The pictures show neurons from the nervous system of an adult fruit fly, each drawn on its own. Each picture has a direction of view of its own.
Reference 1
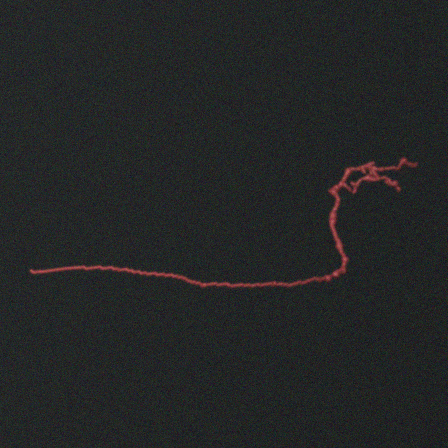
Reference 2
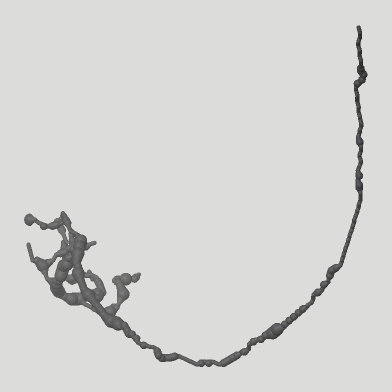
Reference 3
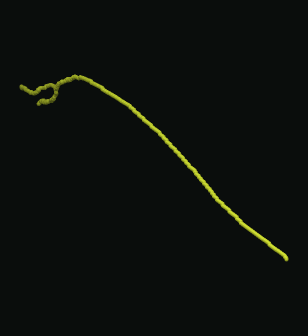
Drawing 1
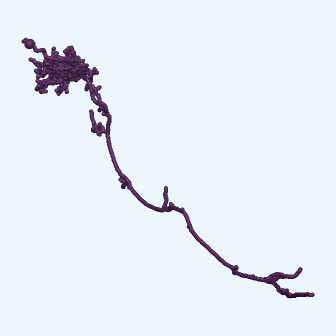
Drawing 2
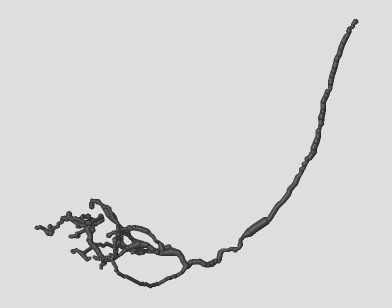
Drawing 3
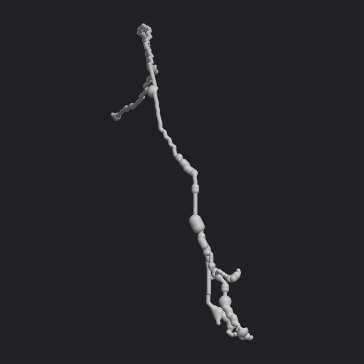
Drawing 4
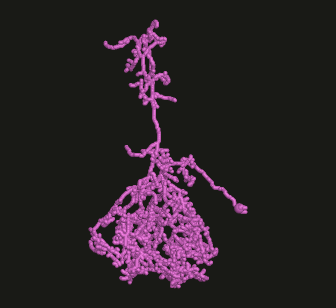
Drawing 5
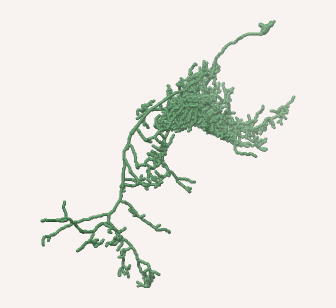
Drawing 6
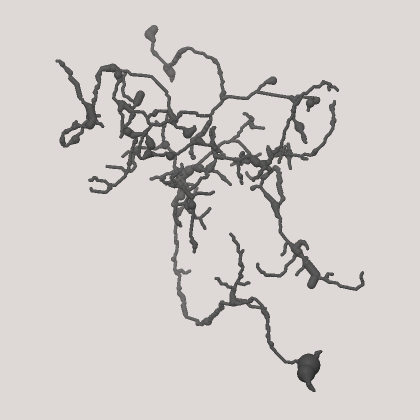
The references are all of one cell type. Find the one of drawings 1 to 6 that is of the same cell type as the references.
Drawing 3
